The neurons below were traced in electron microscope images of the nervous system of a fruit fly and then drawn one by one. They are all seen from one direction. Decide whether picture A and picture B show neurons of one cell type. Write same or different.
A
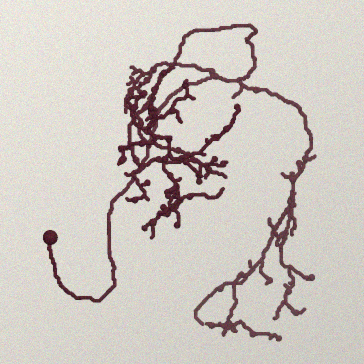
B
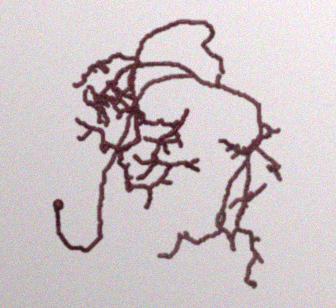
same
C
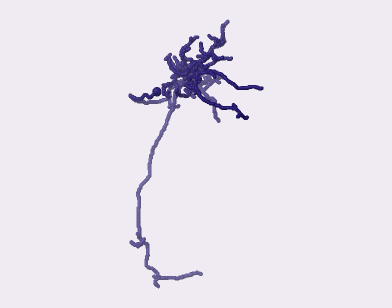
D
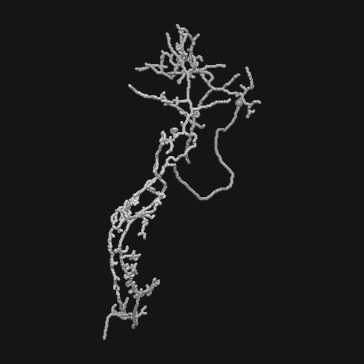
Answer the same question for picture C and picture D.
different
